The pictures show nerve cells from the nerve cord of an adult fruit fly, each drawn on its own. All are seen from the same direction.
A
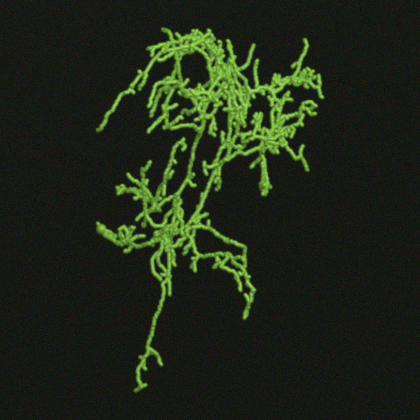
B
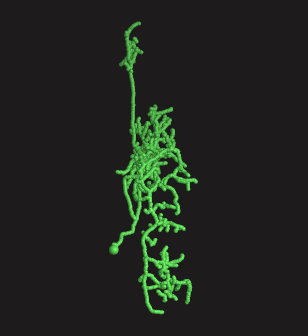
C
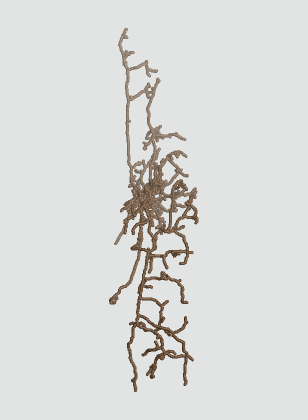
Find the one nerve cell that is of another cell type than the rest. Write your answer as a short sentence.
Picture A shows a nerve cell of another cell type.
